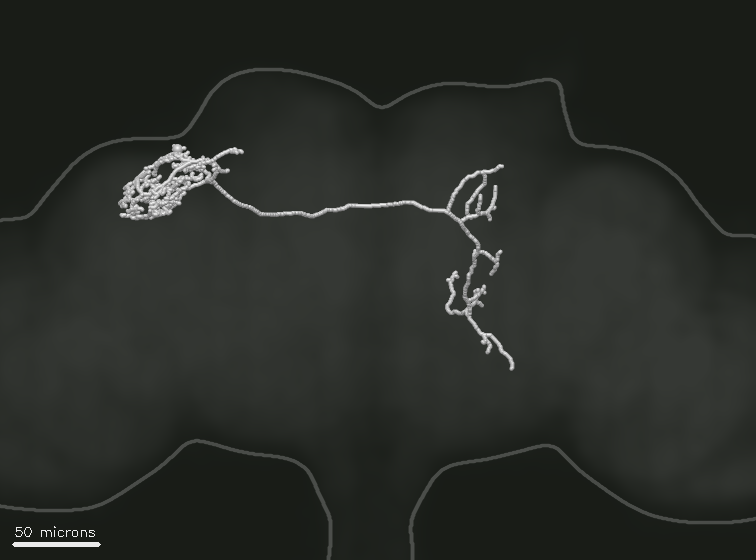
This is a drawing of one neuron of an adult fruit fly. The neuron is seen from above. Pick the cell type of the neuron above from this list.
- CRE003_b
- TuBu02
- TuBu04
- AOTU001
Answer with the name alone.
AOTU001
